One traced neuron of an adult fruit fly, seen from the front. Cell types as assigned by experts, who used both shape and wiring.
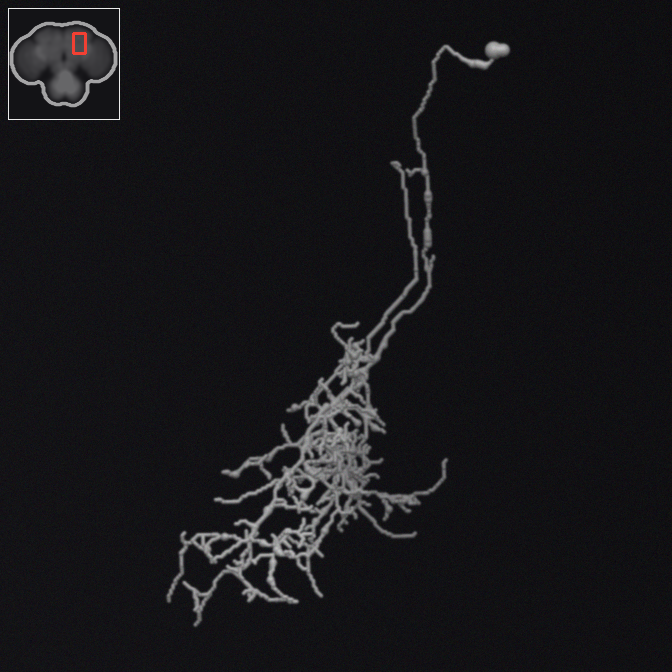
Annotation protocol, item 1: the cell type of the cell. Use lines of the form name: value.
cell type: PVLP005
